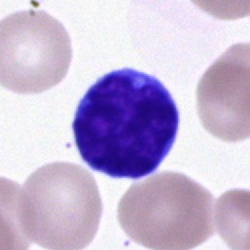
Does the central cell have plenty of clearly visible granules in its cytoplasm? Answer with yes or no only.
No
